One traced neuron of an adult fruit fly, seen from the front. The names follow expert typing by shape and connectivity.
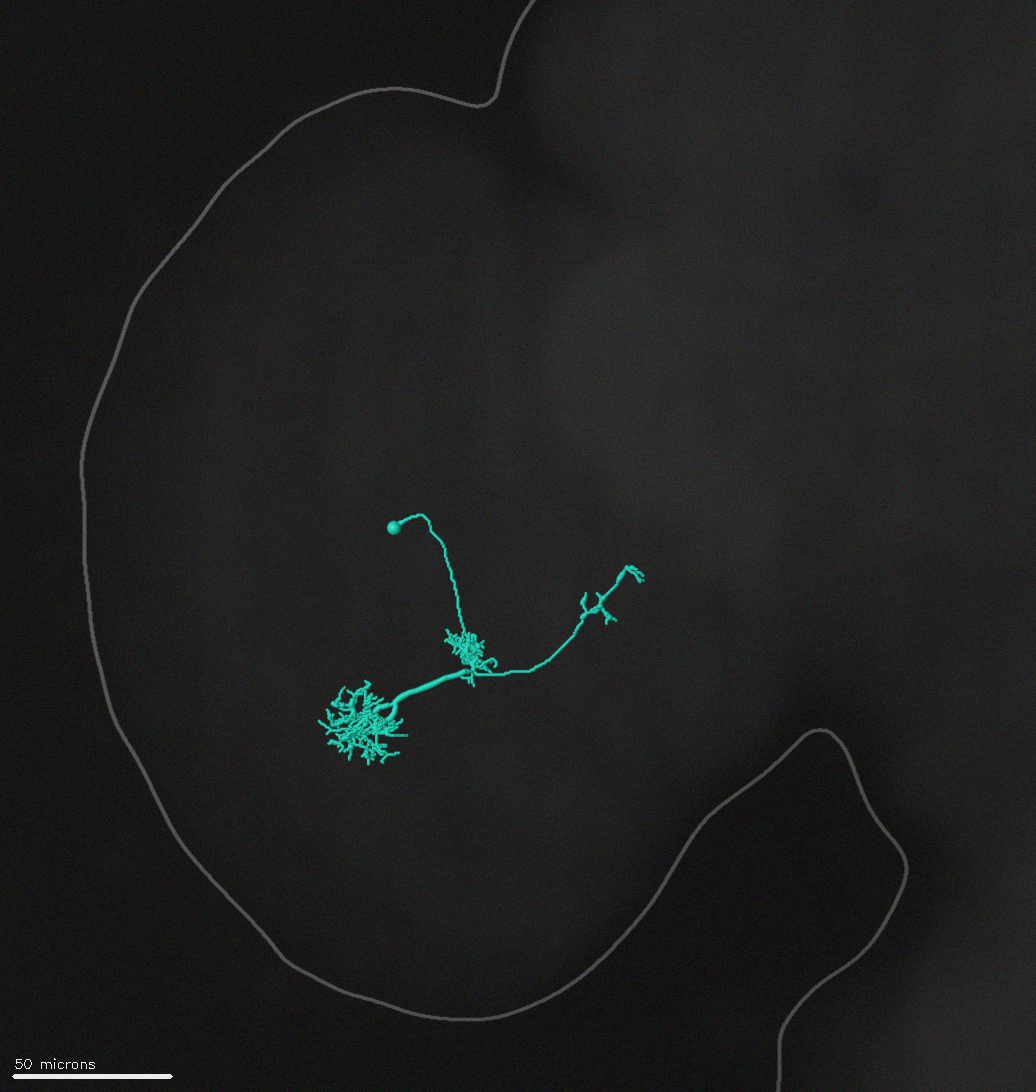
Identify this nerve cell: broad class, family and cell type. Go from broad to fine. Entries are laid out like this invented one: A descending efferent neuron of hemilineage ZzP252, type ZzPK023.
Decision: An optic-lobe intrinsic neuron of the Y family, type Y3.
